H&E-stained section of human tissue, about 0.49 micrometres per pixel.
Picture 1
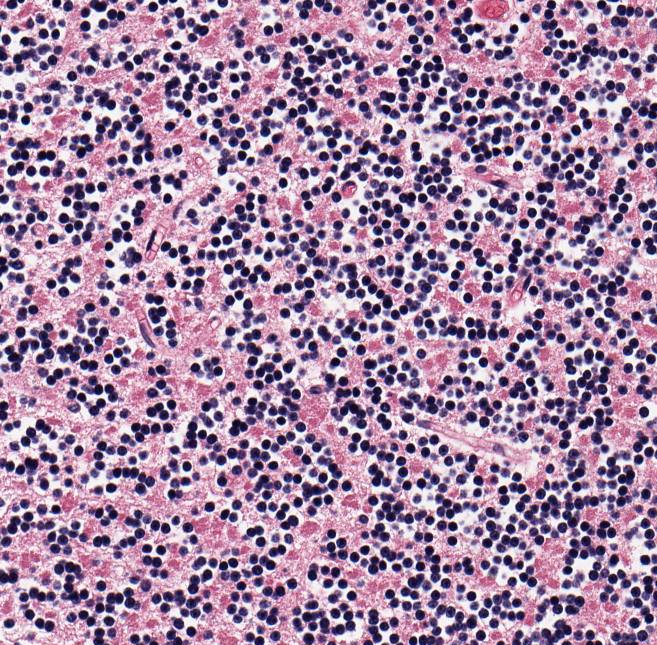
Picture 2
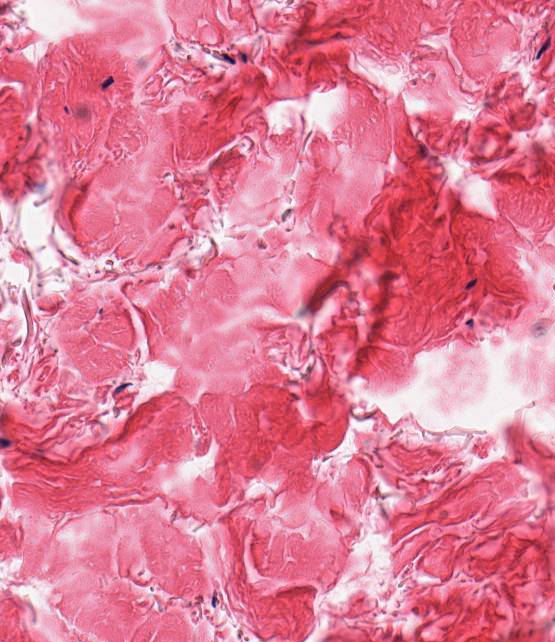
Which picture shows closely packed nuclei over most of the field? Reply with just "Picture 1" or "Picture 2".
Picture 1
